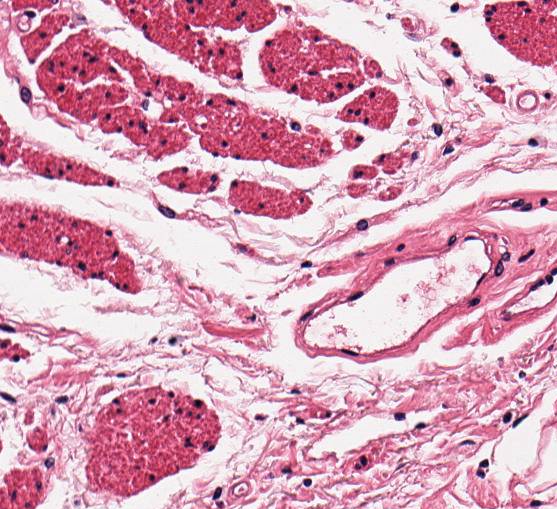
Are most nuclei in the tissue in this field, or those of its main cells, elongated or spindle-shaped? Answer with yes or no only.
No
